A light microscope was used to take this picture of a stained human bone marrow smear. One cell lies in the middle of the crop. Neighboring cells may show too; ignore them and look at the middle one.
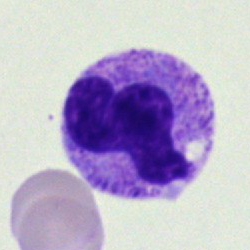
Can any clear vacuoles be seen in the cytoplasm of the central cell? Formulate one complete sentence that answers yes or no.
Yes, the cytoplasm shows one or more clear vacuoles in this cell.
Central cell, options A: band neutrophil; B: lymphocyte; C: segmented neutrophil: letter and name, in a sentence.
What sits in the middle of the crop is a band neutrophil, and option A is correct.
